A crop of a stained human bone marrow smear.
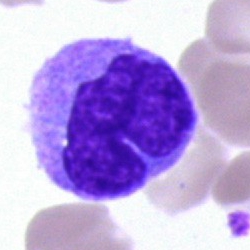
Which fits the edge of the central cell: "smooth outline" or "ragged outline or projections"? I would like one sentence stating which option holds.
The border of the cell is ragged or frayed, or shows projections, blebs or tags.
